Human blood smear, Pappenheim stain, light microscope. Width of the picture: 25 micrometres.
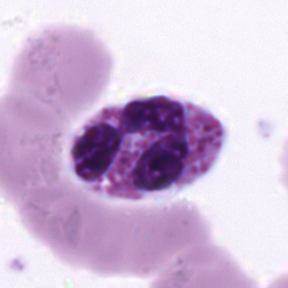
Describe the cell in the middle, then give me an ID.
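The cell outline is oval, with its long axis running left to right, and the cell measures about 14 by 9 micrometres. The chromatin is dark purple and densely clumped. Pale red cells curve around its left side and bottom. Slight blur softens the edges of the granules. This is an eosinophil.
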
